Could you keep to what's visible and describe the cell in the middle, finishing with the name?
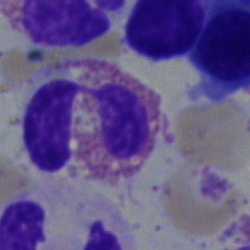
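Nucleus: two large lobes, left and right, joined near the top. Chromatin in both lobes dense, dark purple. Cytoplasm crowded with coarse pinkish-red granules, which also fill the space between the lobes. Cell: eosinophil.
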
